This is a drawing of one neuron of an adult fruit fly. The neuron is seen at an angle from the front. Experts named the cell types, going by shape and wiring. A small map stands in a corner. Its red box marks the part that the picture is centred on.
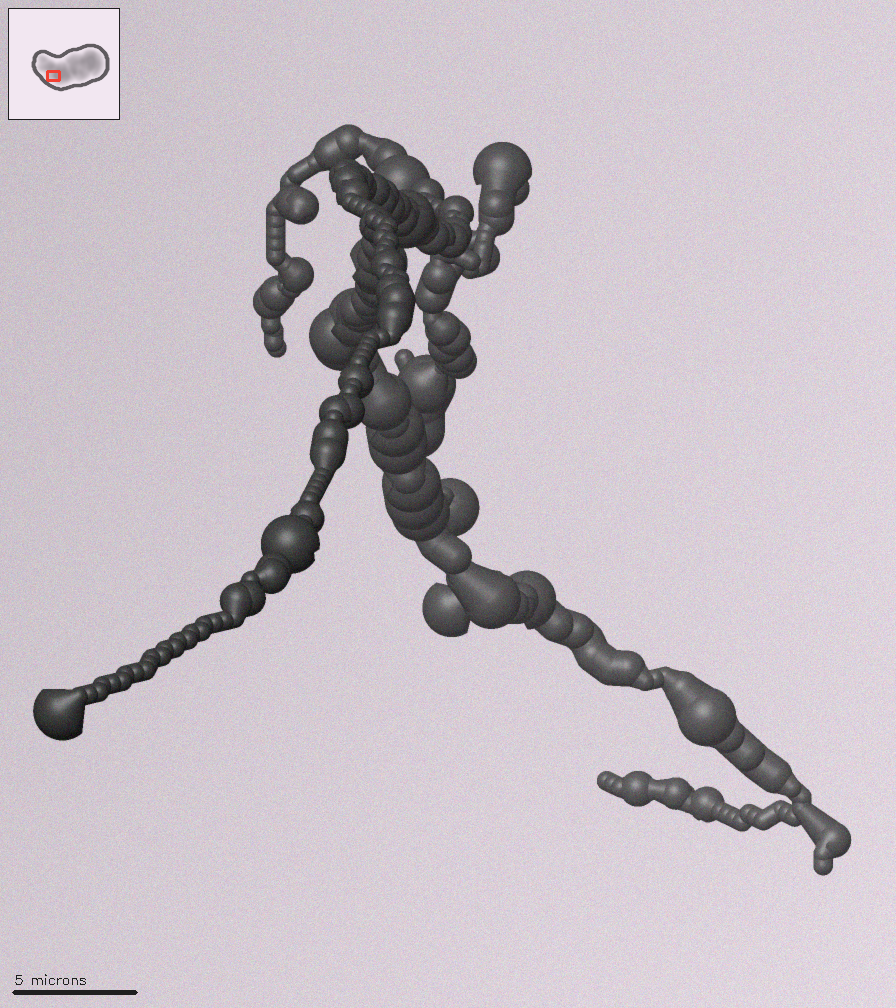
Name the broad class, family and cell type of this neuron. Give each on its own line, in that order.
sensory neuron entering the nerve cord
class mechanosensory tactile
SNta04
